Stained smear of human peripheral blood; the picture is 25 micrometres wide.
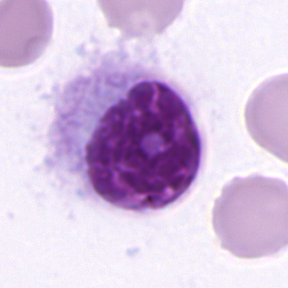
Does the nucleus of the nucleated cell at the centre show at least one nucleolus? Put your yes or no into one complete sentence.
Yes, what its nucleus shows is at least one visible nucleolus.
